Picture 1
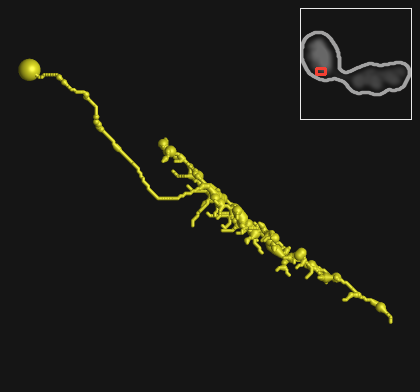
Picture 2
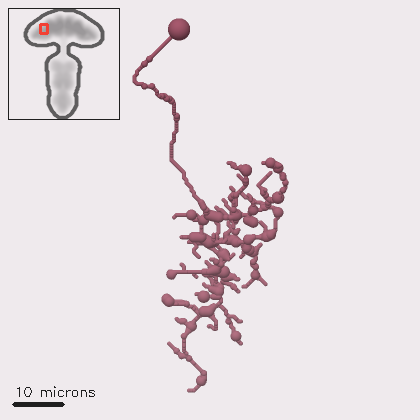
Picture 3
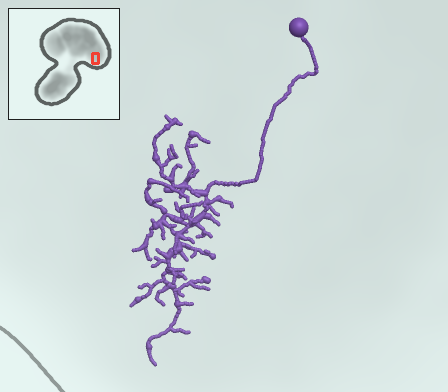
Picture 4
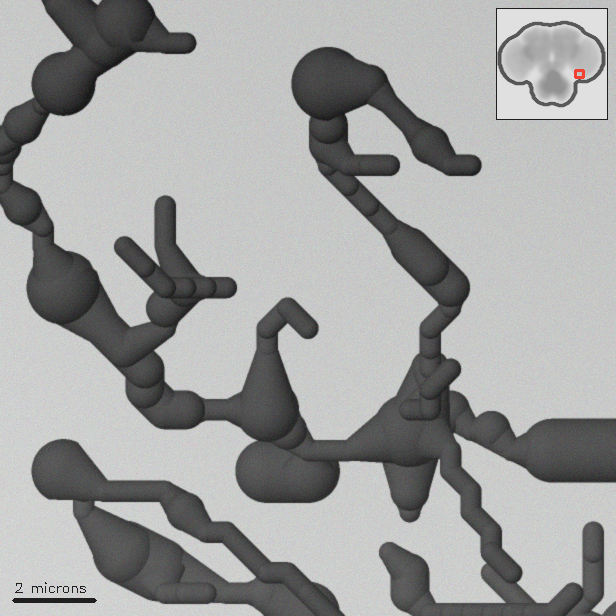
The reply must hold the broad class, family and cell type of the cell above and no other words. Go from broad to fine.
optic-lobe intrinsic neuron; Dm; Dm15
